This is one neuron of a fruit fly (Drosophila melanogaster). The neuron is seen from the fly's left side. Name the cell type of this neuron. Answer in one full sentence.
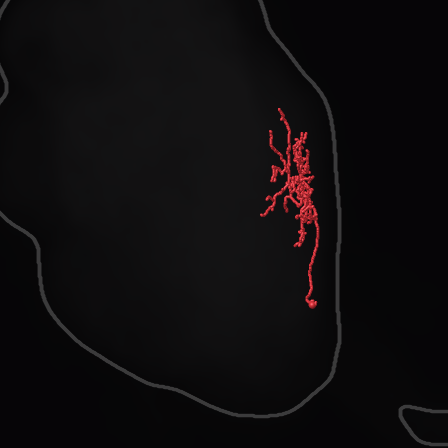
Included in the cell type Tlp11 is this neuron.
